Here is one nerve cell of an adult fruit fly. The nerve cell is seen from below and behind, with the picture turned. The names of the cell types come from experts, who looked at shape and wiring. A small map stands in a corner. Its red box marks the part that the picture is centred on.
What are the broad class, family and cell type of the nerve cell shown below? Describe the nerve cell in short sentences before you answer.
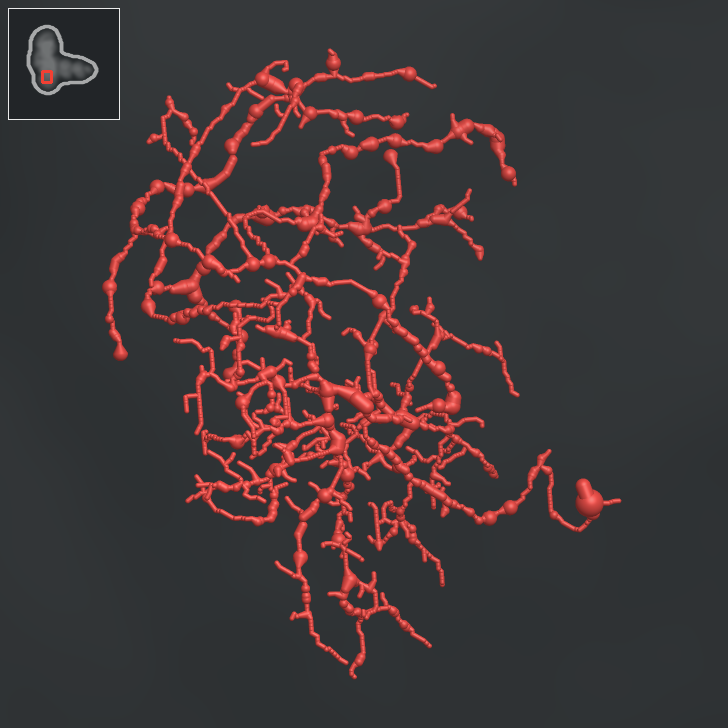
As drawn here it is about as wide as it is tall. Its broad class is optic-lobe intrinsic neuron. The family is LPi. The cell type is LPi4a.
